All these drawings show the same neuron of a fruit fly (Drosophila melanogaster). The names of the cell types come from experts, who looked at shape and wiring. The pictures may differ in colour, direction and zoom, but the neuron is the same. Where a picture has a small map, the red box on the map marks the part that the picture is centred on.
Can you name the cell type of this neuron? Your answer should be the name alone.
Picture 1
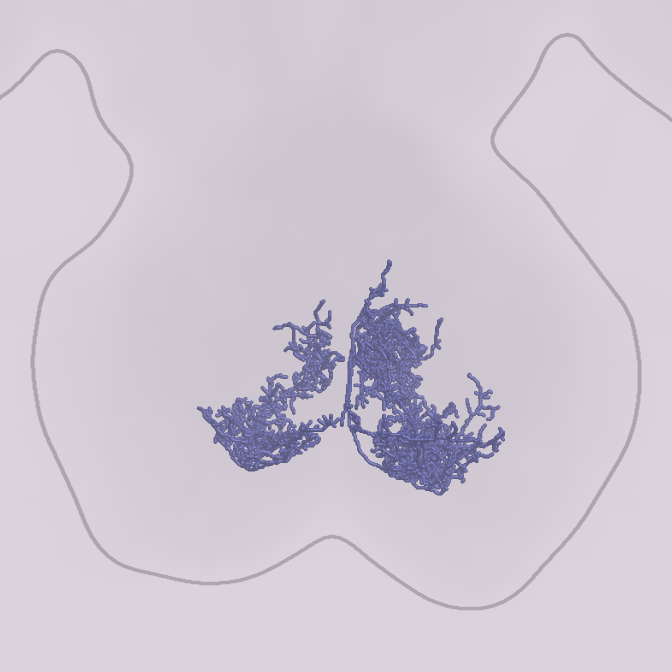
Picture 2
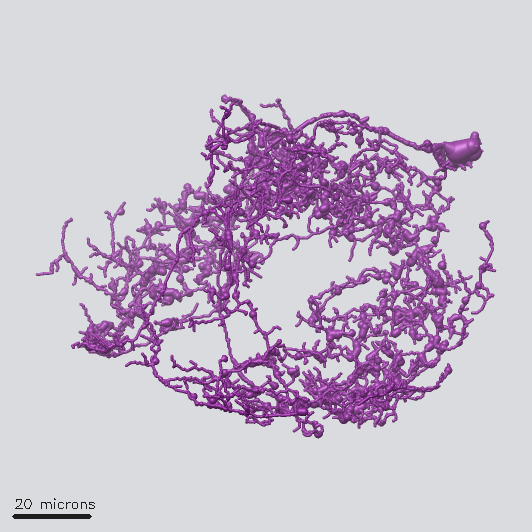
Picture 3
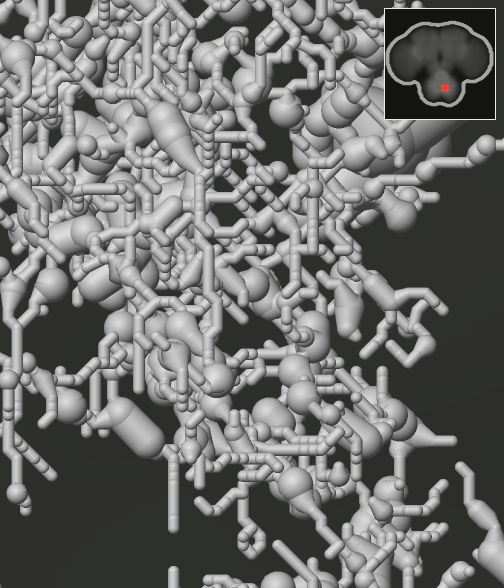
IN01B002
